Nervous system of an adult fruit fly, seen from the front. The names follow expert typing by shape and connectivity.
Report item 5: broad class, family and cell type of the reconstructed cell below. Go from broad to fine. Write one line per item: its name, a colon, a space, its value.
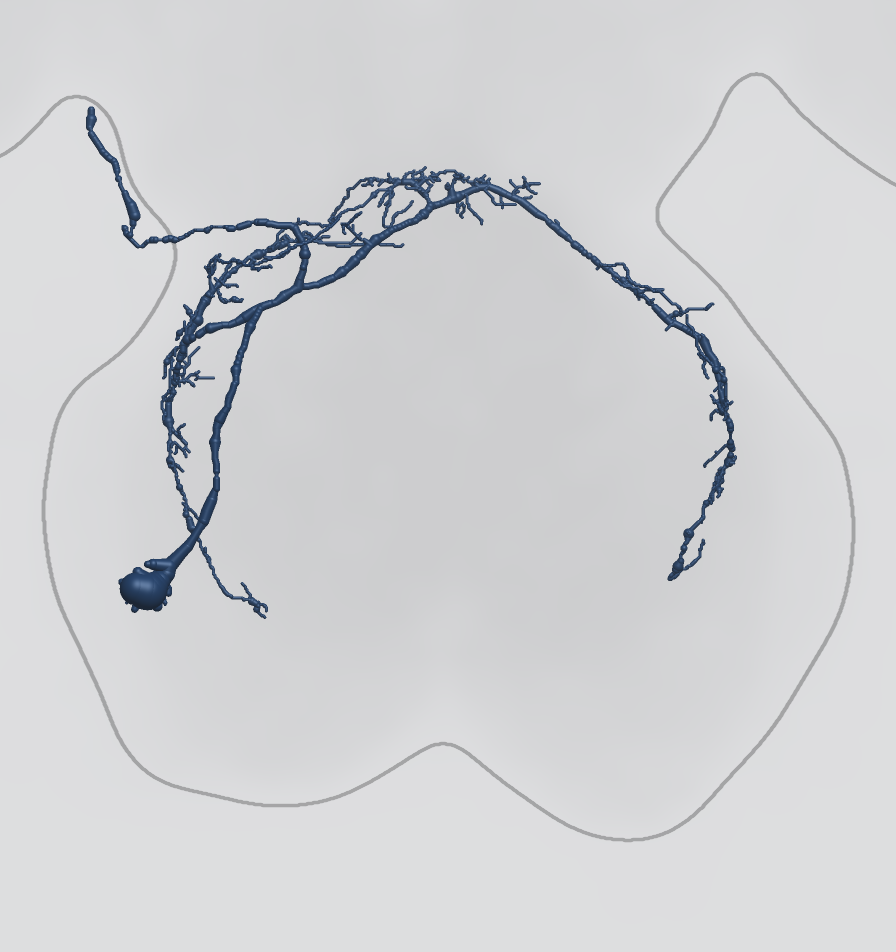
broad class: motor neuron of the nerve cord
family: hemilineage 03B
cell type: MNxm01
